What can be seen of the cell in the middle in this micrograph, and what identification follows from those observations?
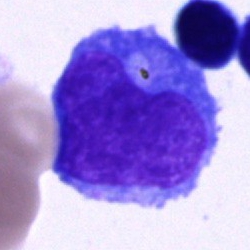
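Irregular outline, edge finely ruffled. Nucleus deeply notched at the top, heart-like in shape. Chromatin finely stippled and lacy, not coarsely clumped. Pale clear zone in the cytoplasm at the nuclear notch. Cell is a blast.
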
